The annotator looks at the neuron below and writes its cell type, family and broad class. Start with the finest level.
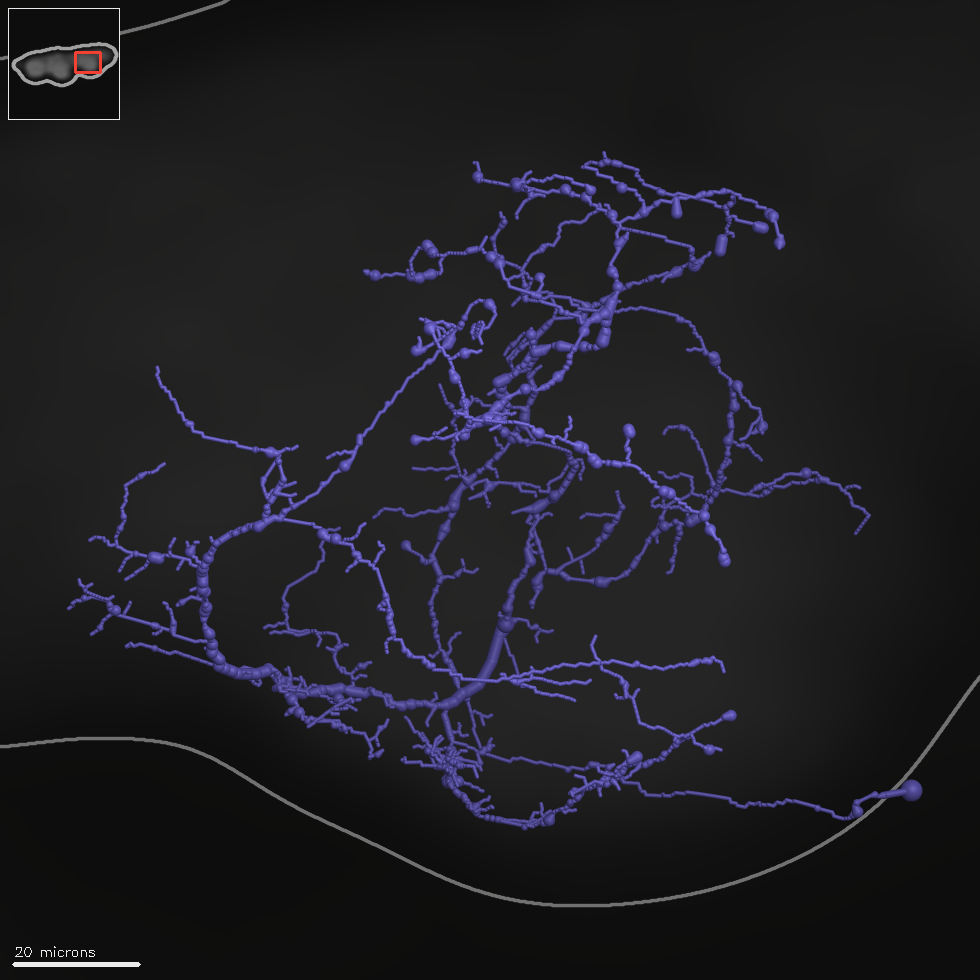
IN04B068; hemilineage 04B; nerve-cord intrinsic neuron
